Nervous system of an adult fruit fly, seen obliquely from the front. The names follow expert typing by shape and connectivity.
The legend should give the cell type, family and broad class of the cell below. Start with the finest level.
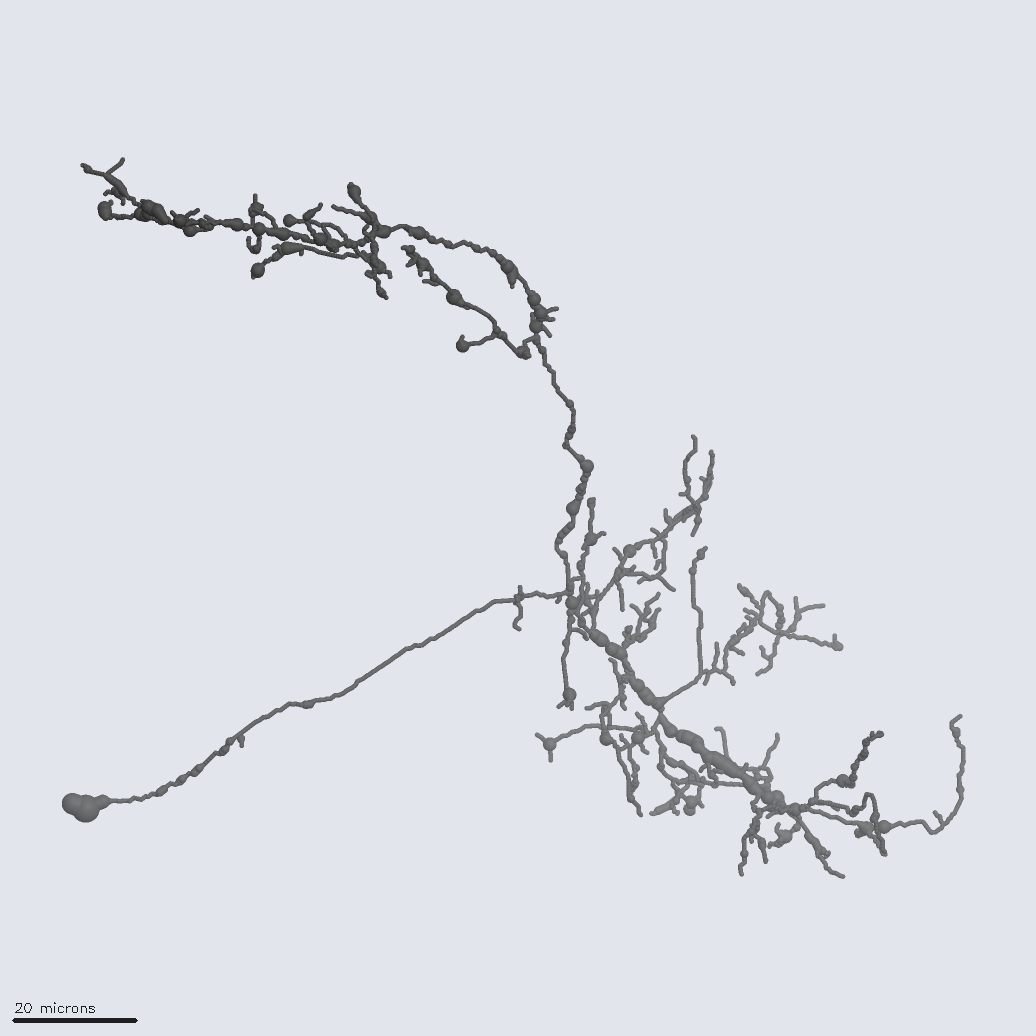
CB2620; hemilineage FLAa1; central-brain intrinsic neuron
